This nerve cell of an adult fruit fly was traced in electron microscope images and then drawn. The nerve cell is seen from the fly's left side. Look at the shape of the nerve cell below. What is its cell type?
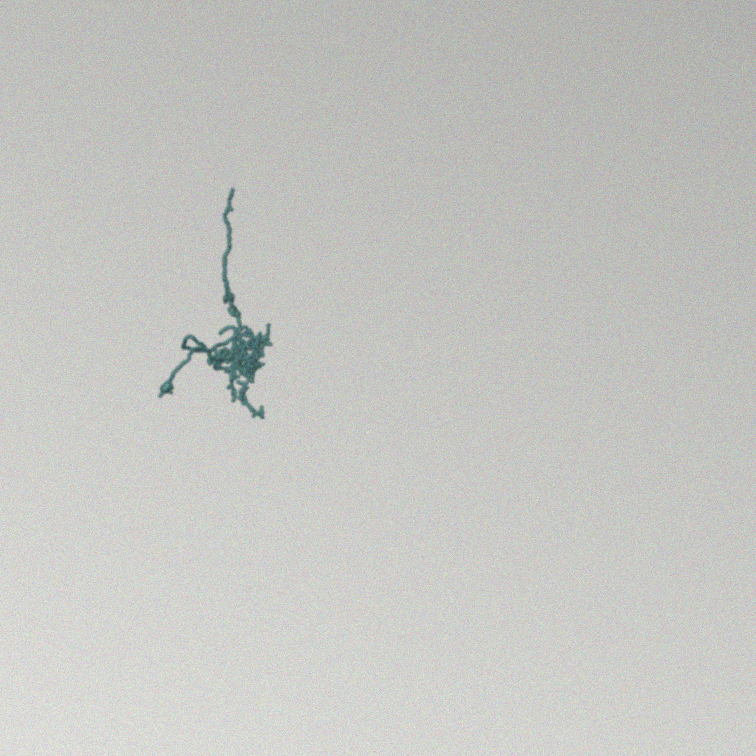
CB2108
